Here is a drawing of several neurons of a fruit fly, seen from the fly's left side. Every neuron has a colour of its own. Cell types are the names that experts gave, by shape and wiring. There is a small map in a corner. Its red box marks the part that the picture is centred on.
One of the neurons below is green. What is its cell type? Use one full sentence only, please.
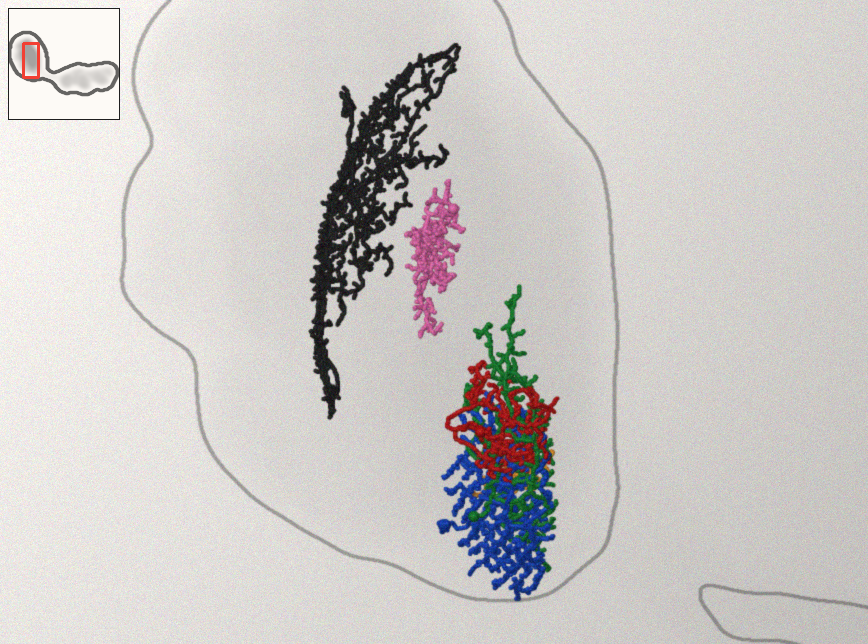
This particular neuron has the cell type Dm6.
